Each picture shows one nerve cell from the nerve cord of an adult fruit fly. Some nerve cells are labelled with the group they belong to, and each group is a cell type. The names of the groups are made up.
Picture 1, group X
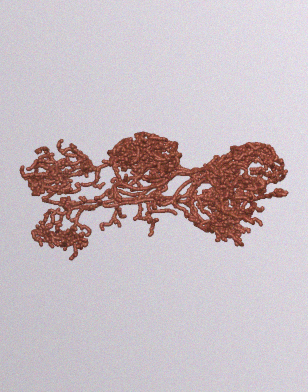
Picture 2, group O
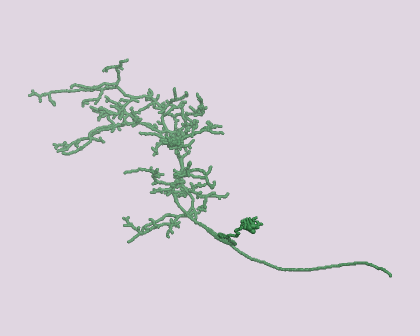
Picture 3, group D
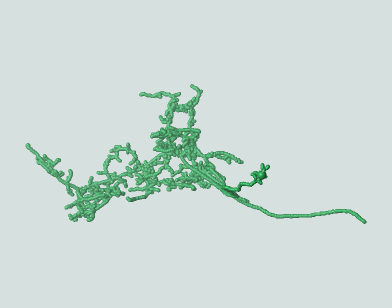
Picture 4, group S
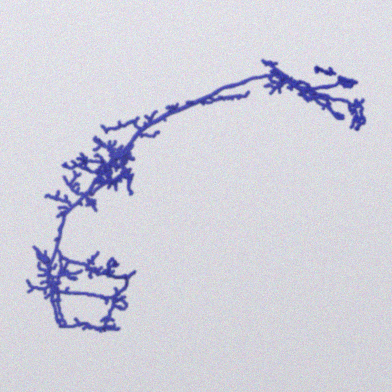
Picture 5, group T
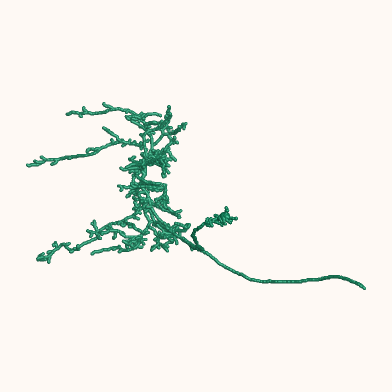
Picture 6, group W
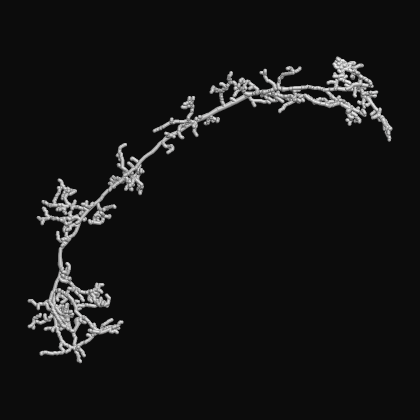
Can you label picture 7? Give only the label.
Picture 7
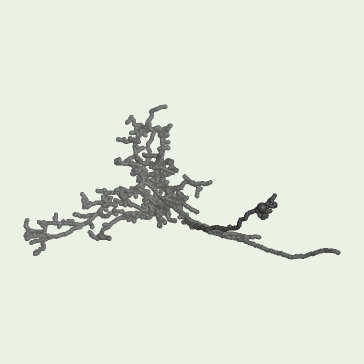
group D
